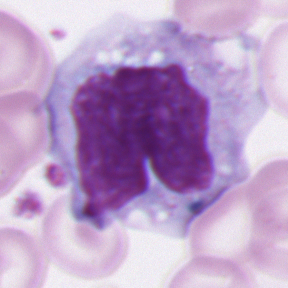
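Monocyte, the cell in the middle of a stained peripheral blood smear. Its nucleus is folded, with a narrow cleft cutting in from the lower edge. A broad rim of pale grey-blue cytoplasm, free of coarse dark granules, surrounds the nucleus. The cell outline is irregular rather than smoothly round.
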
